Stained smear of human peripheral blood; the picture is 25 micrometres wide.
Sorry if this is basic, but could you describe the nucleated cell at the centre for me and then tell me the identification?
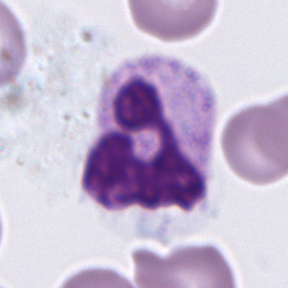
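Let me start with the outline: rounded, with no long projections, and the cell is about 14 by 12 micrometres. The nucleus, about 12 by 10 micrometres, lies toward the lower left and fills about 60% of the cell's area. I can't see any nucleoli in it. The cytoplasm is pale lilac, widest above and to the right of the nucleus, and holds fine, faint pinkish-purple granules. So, a segmented neutrophil.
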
